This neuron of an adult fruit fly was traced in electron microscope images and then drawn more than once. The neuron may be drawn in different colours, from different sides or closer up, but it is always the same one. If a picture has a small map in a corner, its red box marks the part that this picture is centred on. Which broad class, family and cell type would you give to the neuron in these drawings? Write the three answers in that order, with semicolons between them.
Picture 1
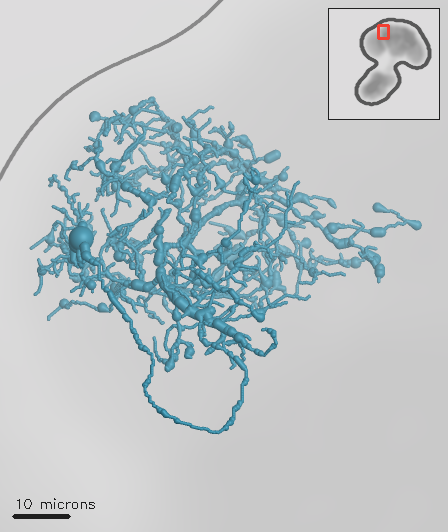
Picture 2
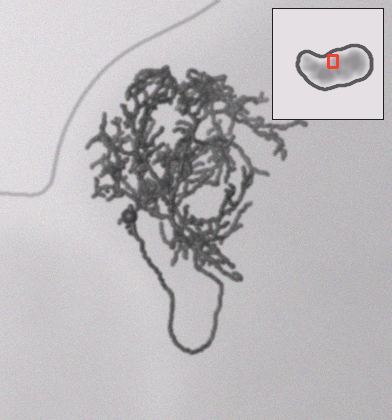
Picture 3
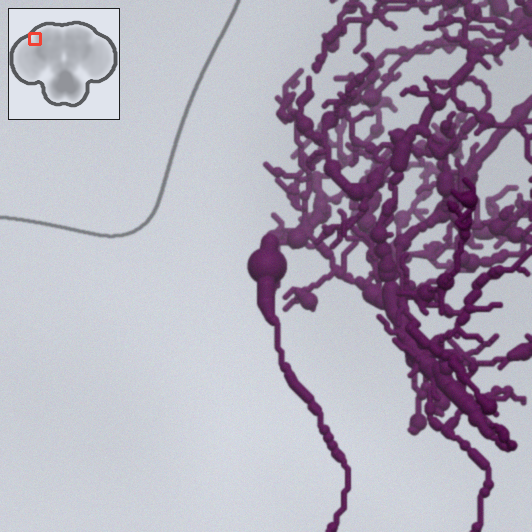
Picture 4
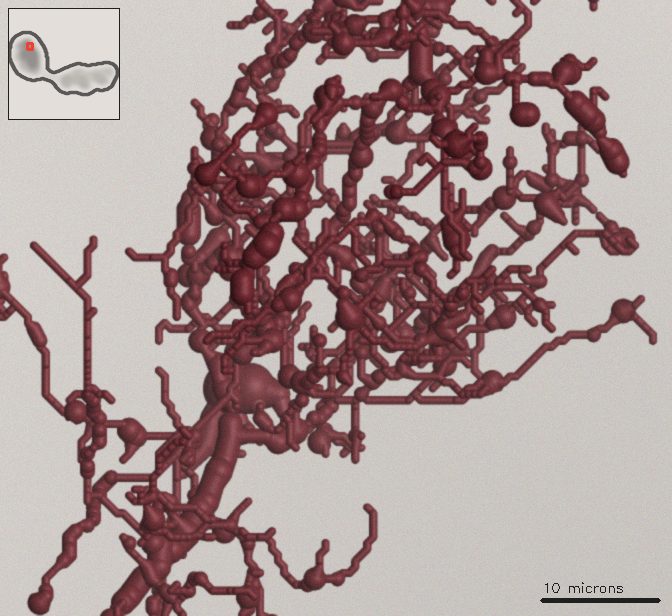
central-brain intrinsic neuron; hemilineage LHl1; LHAV4a1_b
